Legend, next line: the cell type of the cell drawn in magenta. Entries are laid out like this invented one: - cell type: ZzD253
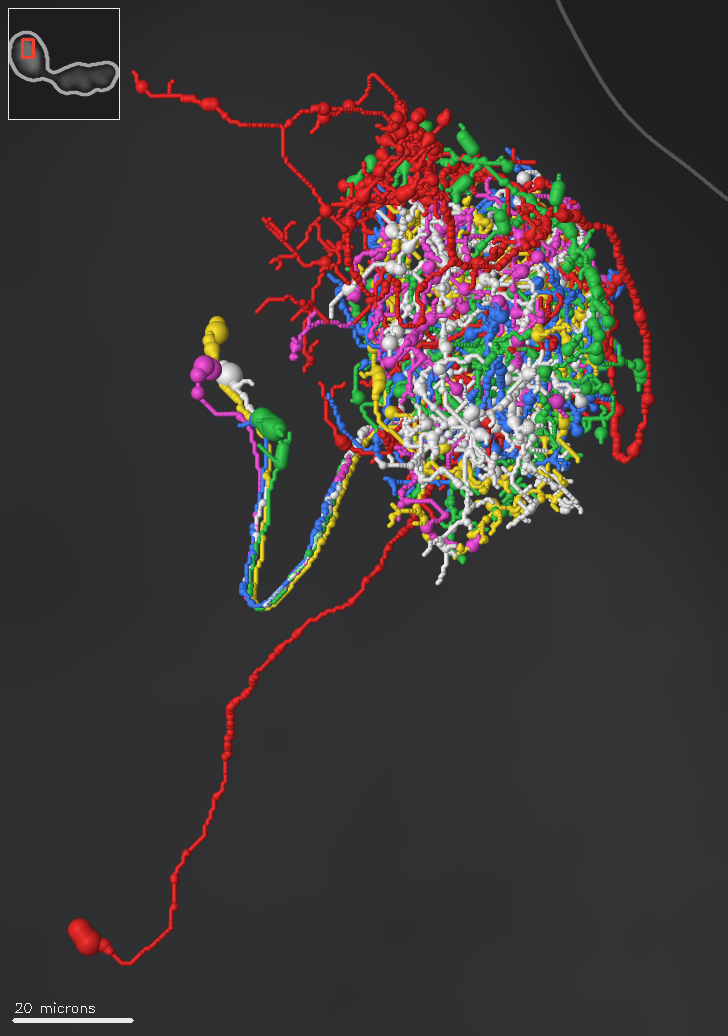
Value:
- cell type: CB1927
